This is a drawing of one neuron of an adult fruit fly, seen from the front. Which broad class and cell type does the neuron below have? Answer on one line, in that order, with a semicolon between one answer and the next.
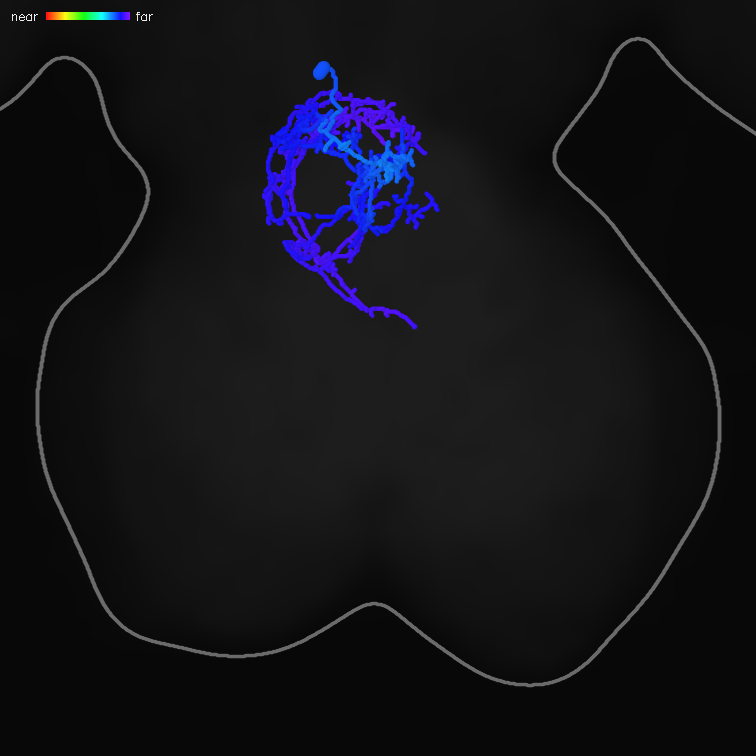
nerve-cord intrinsic neuron; INXXX372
